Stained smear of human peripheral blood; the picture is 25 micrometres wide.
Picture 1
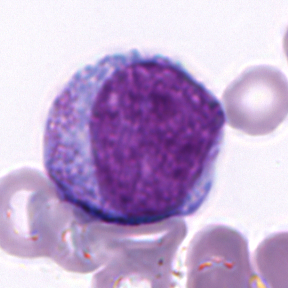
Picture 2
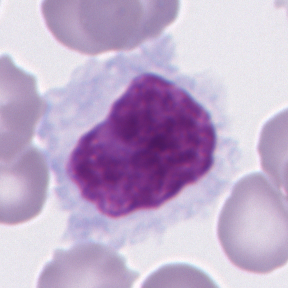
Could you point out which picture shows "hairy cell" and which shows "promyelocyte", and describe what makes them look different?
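Picture 1 shows a promyelocyte, and picture 2 shows a hairy cell. The promyelocyte has a roughly round outline, whereas the outline of the hairy cell is irregular. In the promyelocyte the nucleus takes up more than half of the cell, while in the hairy cell the cytoplasm forms a wide rim around a single irregular nucleus with a bumpy outline.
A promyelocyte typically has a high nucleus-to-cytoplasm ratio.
Fine purple granules lie in the cytoplasm of the promyelocyte; the pale grey-blue cytoplasm of the hairy cell shows no distinct purple granules.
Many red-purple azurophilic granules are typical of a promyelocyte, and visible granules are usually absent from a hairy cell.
The hairy cell's chromatin is clumped, with darker patches among lighter areas. The promyelocyte's cytoplasm has no vacuoles, and red cells touch its lower edge.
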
